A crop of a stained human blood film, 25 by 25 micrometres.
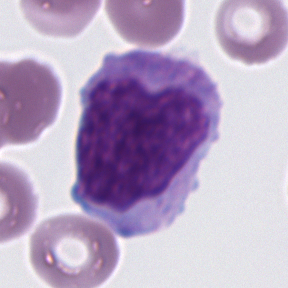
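Atypical promyelocyte occupying the middle of the smear. Its outline is irregular and angular rather than round, and small blunt bumps stand out along the border, most plainly at the lower right. Moving inward, the nucleus has a shallow notch in its upper edge. Last, the cytoplasm is pale blue-grey and widest below and to the right of the nucleus.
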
